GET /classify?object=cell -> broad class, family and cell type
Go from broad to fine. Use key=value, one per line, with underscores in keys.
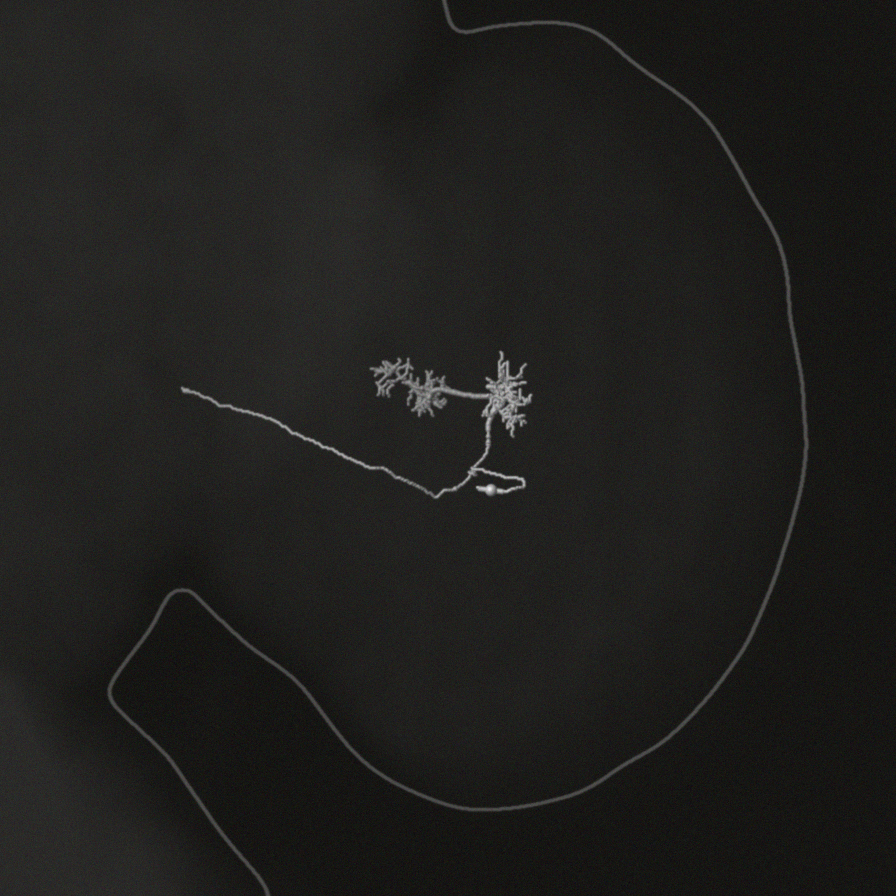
broad_class=visual projection neuron
family=TmY
cell_type=TmY14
